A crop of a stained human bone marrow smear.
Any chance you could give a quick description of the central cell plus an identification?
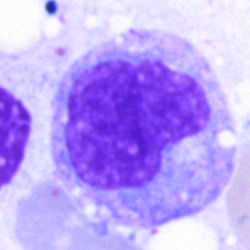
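A notch indents the right side of the nucleus. The chromatin looks finely granular and lacy rather than coarsely clumped. As for the cytoplasm, it's a pale grey-blue, and I see no coarse granules in it. It is a monocyte.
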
